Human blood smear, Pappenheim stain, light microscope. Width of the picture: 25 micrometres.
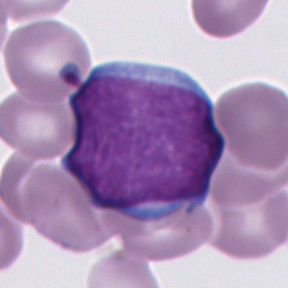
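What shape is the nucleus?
Roughly square, and not divided into lobes.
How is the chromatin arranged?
Fine and evenly spread, with no coarse dark clumps.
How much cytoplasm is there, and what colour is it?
It is scant and blue, showing mainly as a thin band along the top and bottom edges, while the nucleus fills about 80% of the cell's area.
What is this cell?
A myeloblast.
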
